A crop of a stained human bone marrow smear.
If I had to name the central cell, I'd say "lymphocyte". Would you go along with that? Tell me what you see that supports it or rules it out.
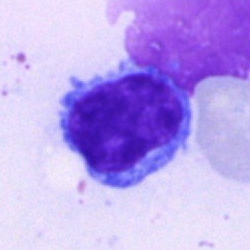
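Start with the chromatin: it stains dark purple and looks dense.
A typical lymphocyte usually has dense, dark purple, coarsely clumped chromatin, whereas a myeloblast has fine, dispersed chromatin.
So the chromatin goes with lymphocyte and speaks against blast. Now look at proportions: the nucleus fills most of the cell, and the cytoplasm is a thin rim, widest along the lower edge.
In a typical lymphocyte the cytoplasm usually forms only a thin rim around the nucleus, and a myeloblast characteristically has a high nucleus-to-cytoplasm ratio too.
That feature could fit either name. The cytoplasm is blue.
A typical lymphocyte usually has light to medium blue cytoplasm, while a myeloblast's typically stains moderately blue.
The colour, then, fits both as well. Notice, too, the roughly round outline, studded with small knob-like projections along the upper and left edges. Taken together, lymphocyte fits, and it is the chromatin that tells against blast.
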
